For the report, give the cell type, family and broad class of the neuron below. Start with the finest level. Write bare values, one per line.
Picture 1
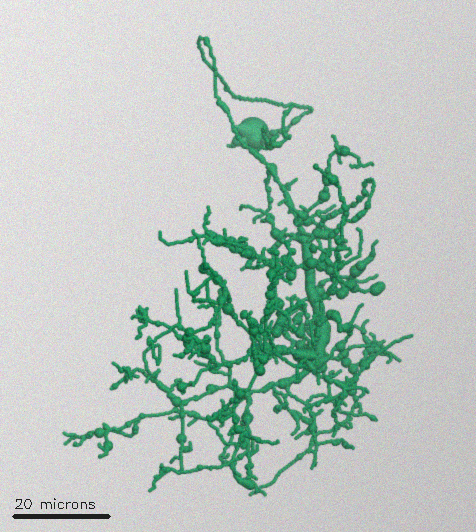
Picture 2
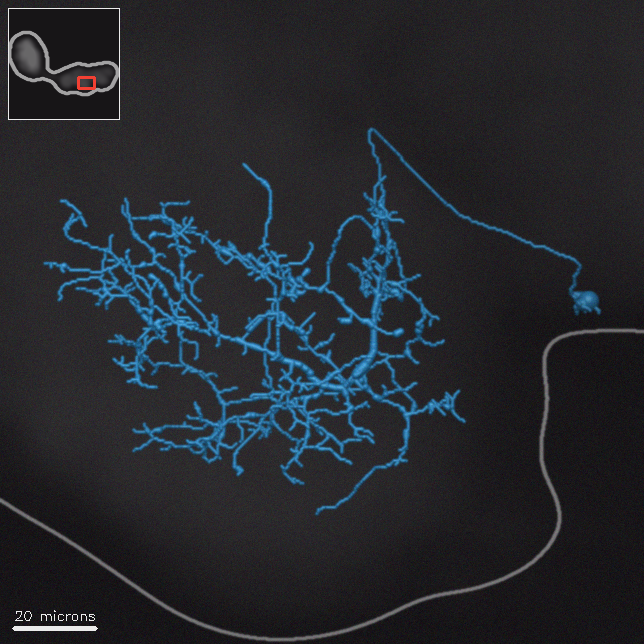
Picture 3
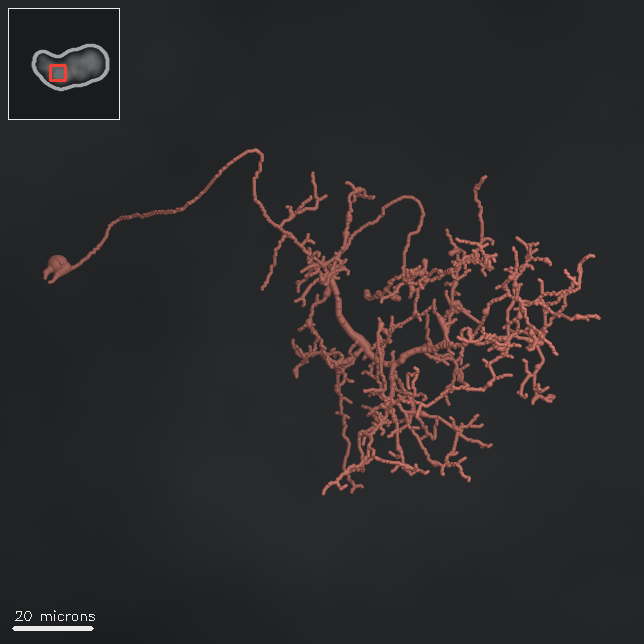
IN03A062_h
hemilineage 03A
nerve-cord intrinsic neuron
